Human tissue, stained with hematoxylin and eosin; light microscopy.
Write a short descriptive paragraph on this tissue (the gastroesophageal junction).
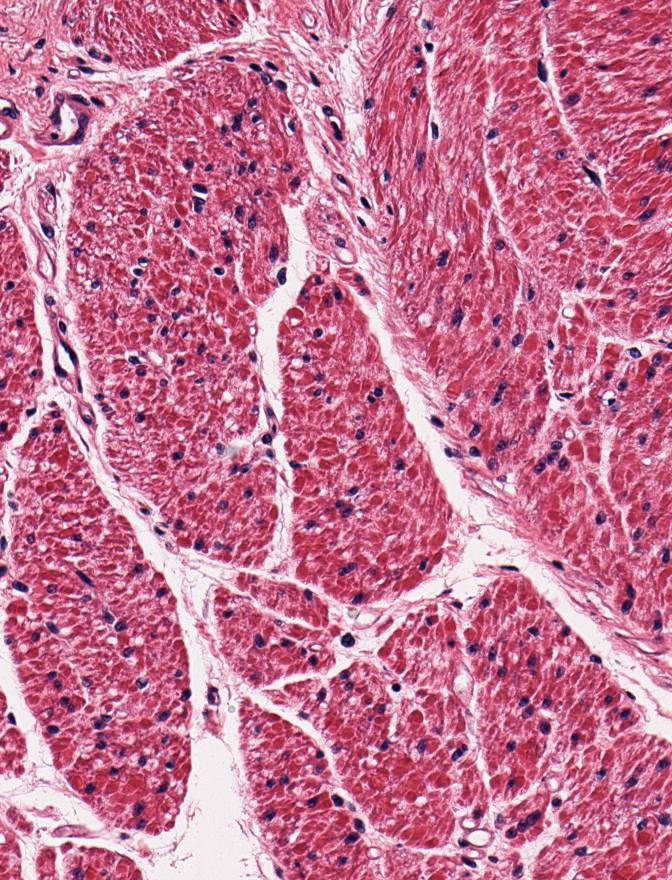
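You've got muscle here, grouped into rounded and oval bundles with thin pale septa of loose connective tissue between them. Most of those bundles are cut across, but the band along the upper right is cut lengthwise. Cut across, the smooth muscle cells show up as small, closely packed polygonal profiles with bright pink cytoplasm, and in that lengthwise band the nuclei are elongated and spindle-shaped.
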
